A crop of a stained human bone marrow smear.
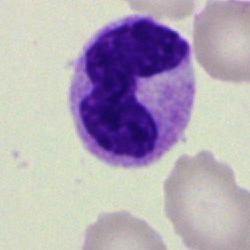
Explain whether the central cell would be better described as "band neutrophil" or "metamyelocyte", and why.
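It is a band neutrophil. The nucleus forms a thick curved band, its hollow facing the right and filled by pale lilac-pink cytoplasm. The chromatin is dark purple and coarsely clumped. Fine, faint lilac granules are held in the cytoplasm.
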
